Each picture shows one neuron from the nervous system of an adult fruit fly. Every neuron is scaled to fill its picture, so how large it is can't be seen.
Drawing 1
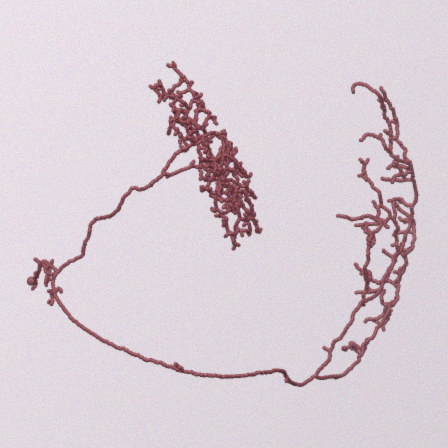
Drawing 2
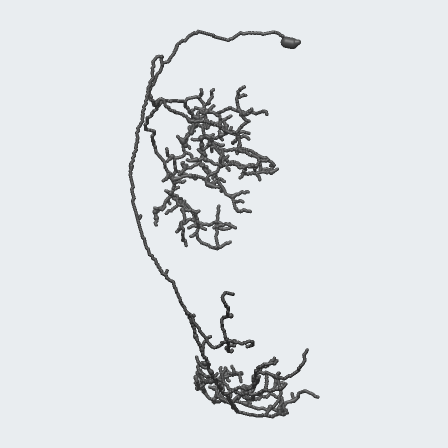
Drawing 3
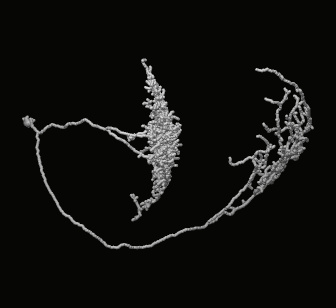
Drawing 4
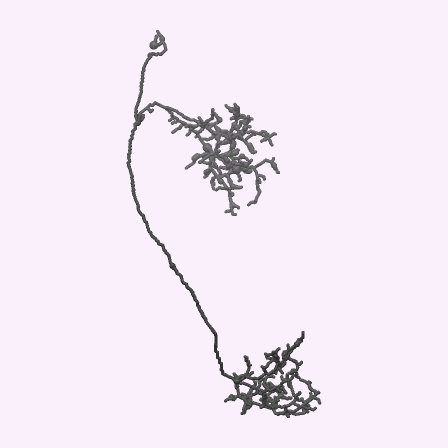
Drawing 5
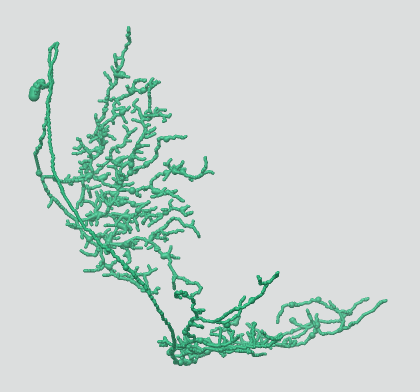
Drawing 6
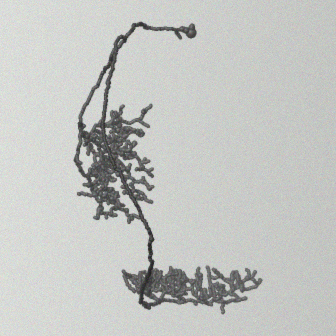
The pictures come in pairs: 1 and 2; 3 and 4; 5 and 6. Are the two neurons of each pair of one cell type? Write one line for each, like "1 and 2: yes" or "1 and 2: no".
1 and 2: yes
3 and 4: no
5 and 6: no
